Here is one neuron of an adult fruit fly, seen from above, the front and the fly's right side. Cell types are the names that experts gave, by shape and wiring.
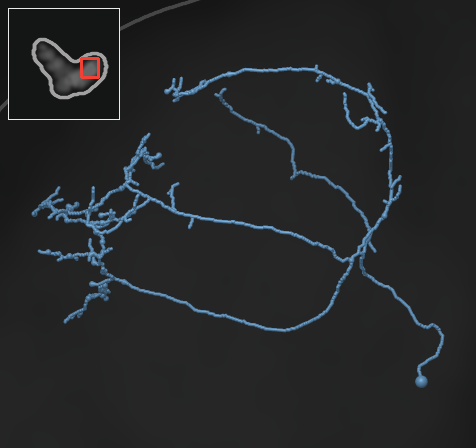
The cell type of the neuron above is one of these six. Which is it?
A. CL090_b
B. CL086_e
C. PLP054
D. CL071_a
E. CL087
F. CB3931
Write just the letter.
A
